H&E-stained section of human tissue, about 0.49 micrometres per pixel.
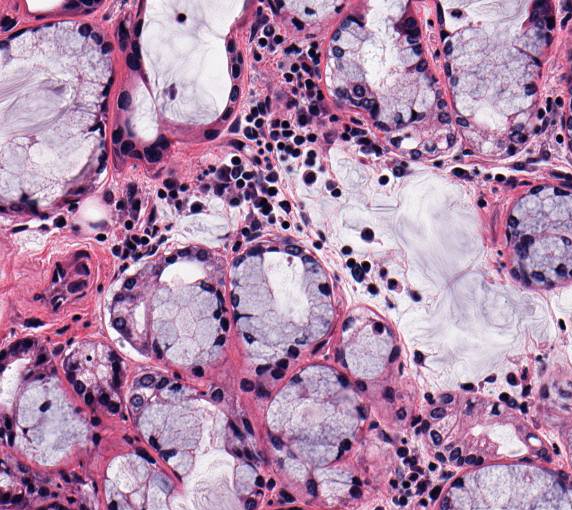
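Minor salivary gland, H&E. Clusters of mucous cells with abundant pale, foamy grey-lavender cytoplasm; their small, dark nuclei are flattened against the outer edge of each cluster. Between the glands, wavy pink collagen fibres wrap around each cluster. No fat cells are present anywhere in the field.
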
